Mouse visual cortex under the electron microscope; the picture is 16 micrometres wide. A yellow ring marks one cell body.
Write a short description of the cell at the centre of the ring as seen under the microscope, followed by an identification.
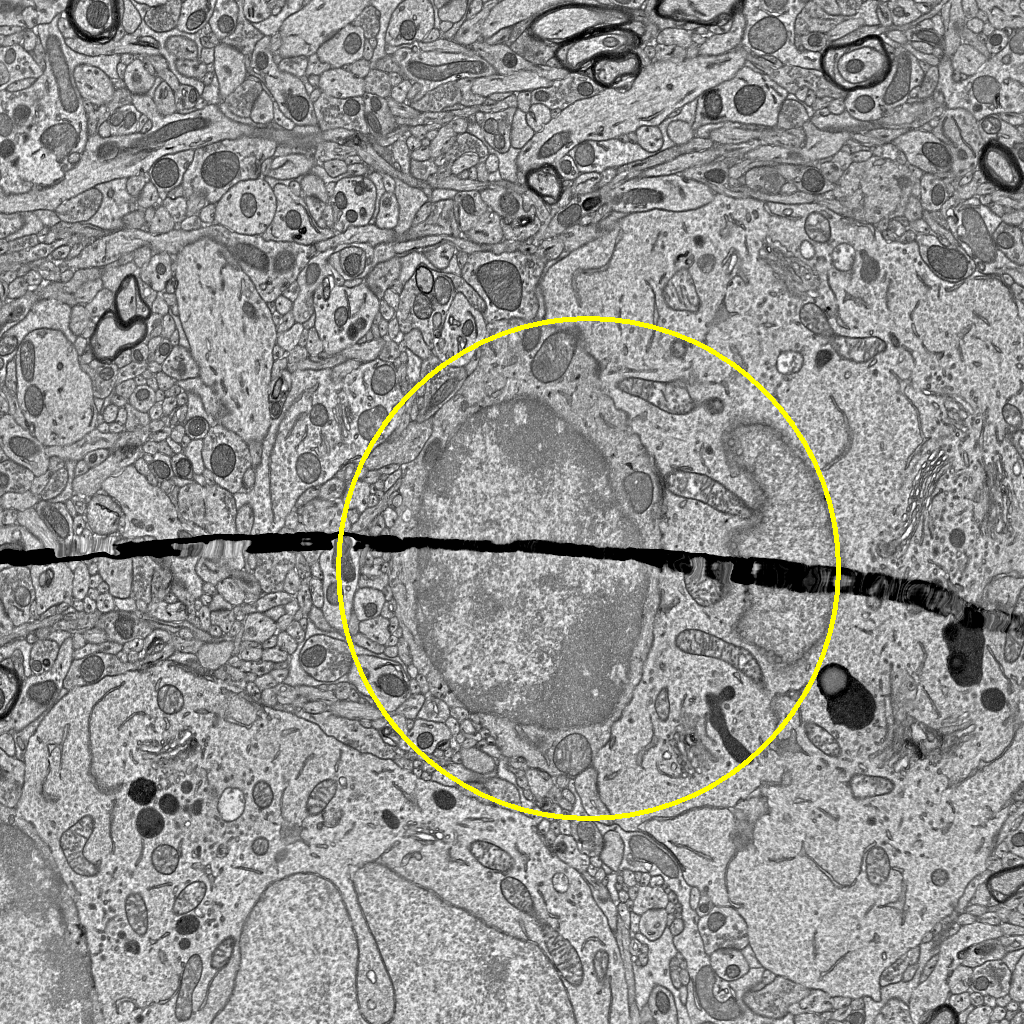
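Seen whole, the nucleus forms a large oval, taller than it is wide, with a smooth outline free of deep infoldings. To its right, several elongated mitochondria occupy the cytoplasm, while a dark, dense, elongated body lies below and to the right of the nucleus. This cell is an oligodendrocyte.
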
